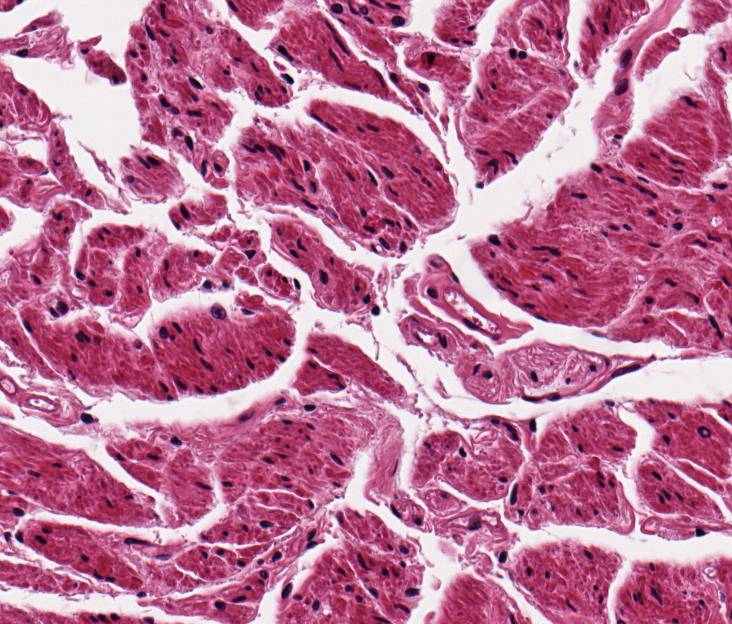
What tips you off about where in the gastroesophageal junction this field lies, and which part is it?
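The field is filled by smooth muscle: bundles of pink-staining muscle fibres, with narrow white spaces between them and deep pink-red cytoplasm. The bundles run in differing directions, some cut lengthwise, others more across.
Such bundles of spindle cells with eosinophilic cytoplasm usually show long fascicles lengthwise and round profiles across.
No epithelium or glands are present.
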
